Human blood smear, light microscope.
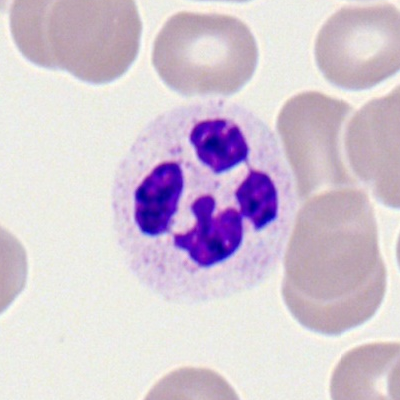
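Segmented neutrophil in the middle of the field. The outline is smooth and roughly round. At least four separate-looking nuclear lobes are arranged roughly in a ring around the centre of the cell. The cytoplasm is plentiful and pale pinkish-lilac.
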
